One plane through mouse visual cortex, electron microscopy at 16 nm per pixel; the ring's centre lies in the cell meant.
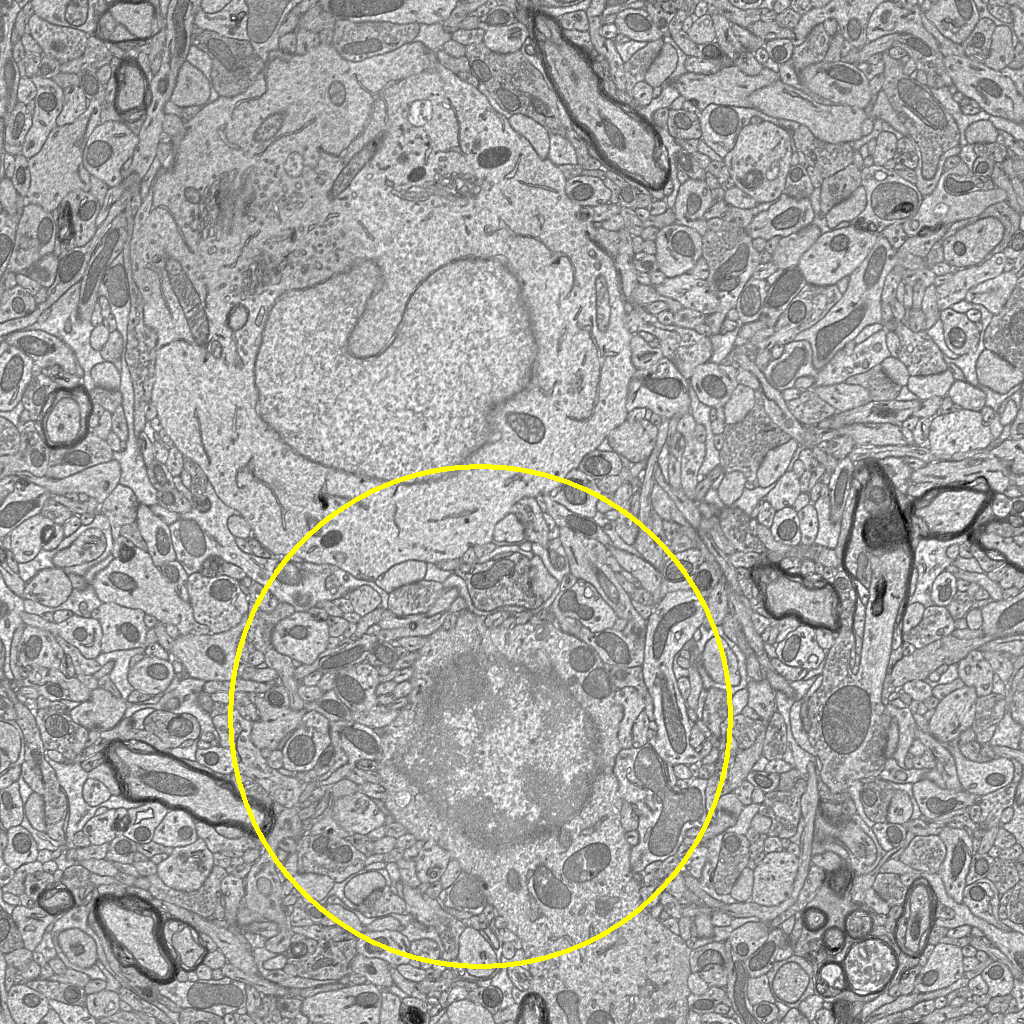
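Oligodendrocyte, the cell at the ring's centre. Its roughly round nucleus sits wholly within the ring, and a pale rim of cytoplasm surrounds it, broadest below. I see a few mitochondria below and right of the nucleus, but no parallel stacks of rough endoplasmic reticulum.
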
